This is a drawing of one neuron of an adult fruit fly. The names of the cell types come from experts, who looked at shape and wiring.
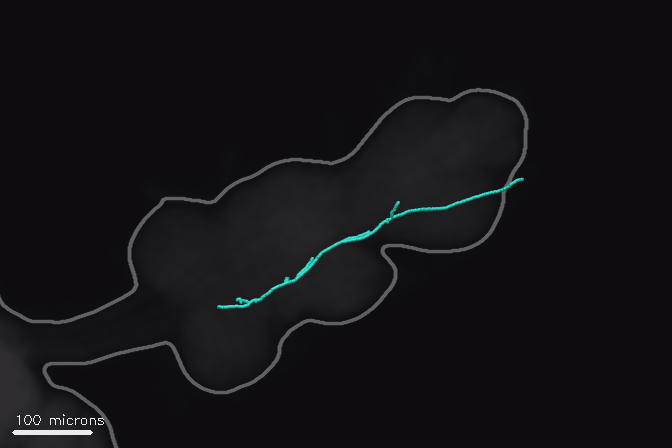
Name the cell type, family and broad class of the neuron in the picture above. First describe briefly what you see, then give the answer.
It lies in the nerve cord. No cell body is drawn. It has a dozen or fewer branch ends. The cell type is SNpp42. Its family is called class mechanosensory proprioceptive. This is a sensory neuron entering the nerve cord.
